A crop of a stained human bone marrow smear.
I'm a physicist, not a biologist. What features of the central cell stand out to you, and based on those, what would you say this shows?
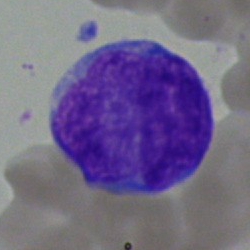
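Roughly round cell, smooth edge. The chromatin's purple and finely granular, no coarse dark blocks, and there's just a scant blue rim of cytoplasm around the nucleus, with no granules visible in it. So, a blast.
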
